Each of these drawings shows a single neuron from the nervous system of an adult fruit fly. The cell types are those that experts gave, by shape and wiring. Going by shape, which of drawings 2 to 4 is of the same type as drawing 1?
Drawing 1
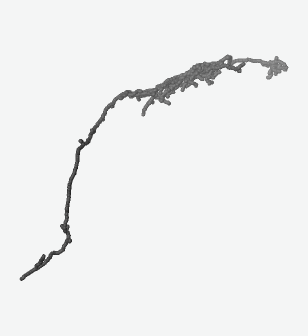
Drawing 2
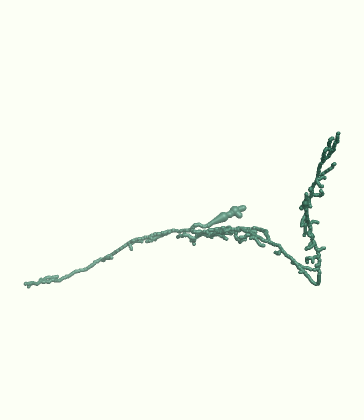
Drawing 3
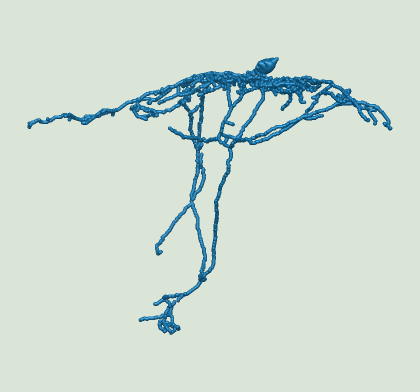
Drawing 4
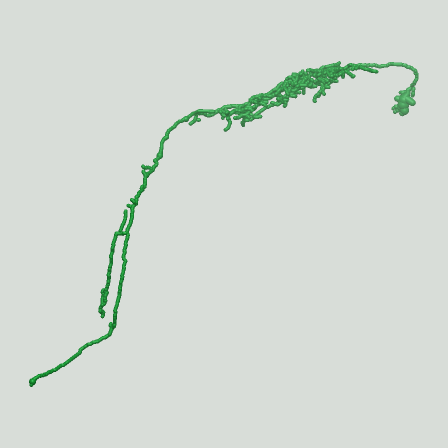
Drawing 4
